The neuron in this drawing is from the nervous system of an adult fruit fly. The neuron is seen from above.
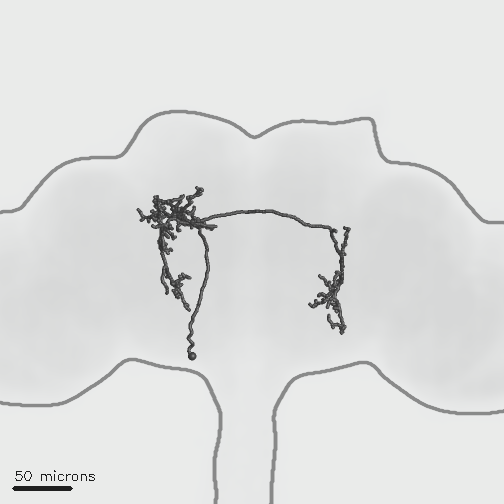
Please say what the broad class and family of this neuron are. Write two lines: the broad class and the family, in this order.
central-brain intrinsic neuron
hemilineage DM5_central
